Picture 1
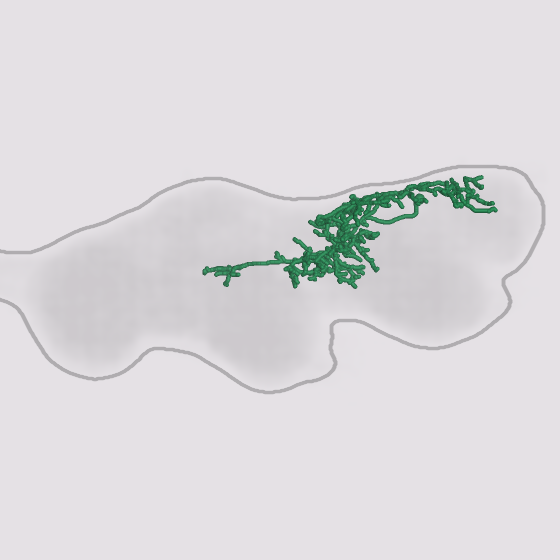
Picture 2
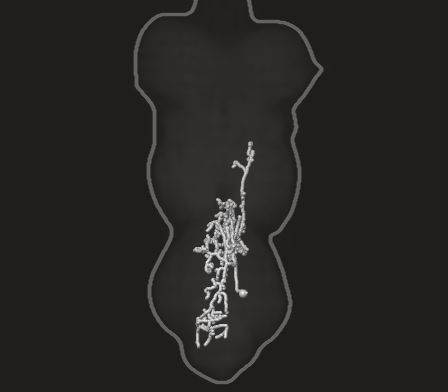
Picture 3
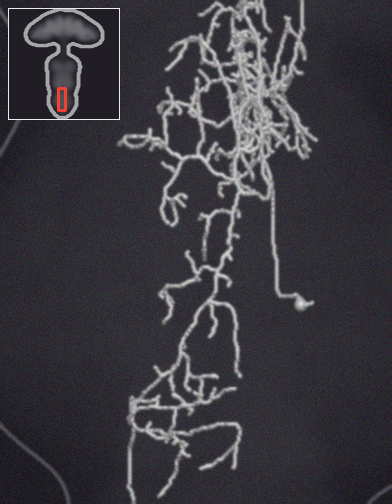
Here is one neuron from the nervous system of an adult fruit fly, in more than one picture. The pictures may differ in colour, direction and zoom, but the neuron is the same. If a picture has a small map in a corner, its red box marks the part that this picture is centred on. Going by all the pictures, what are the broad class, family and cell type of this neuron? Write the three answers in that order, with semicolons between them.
nerve-cord intrinsic neuron; hemilineage 12A; IN12A026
